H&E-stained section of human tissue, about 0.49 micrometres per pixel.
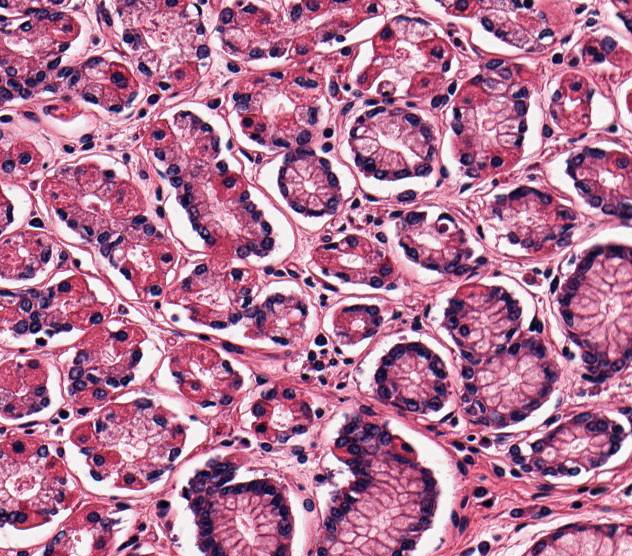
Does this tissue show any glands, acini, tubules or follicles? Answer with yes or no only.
Yes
